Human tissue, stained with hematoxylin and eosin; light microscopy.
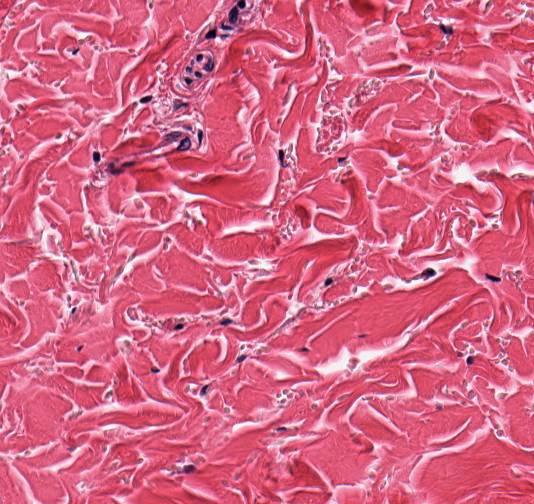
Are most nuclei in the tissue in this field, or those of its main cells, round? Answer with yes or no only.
No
